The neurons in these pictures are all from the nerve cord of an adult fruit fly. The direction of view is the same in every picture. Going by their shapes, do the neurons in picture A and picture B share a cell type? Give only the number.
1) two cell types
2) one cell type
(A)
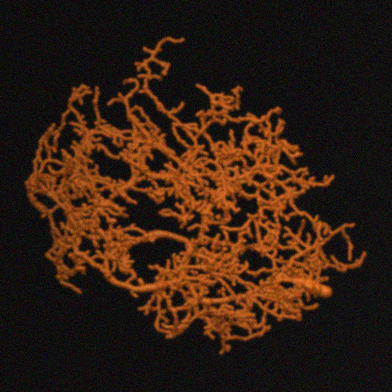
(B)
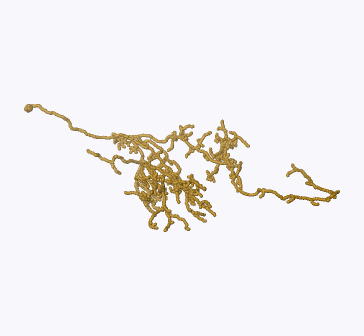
1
